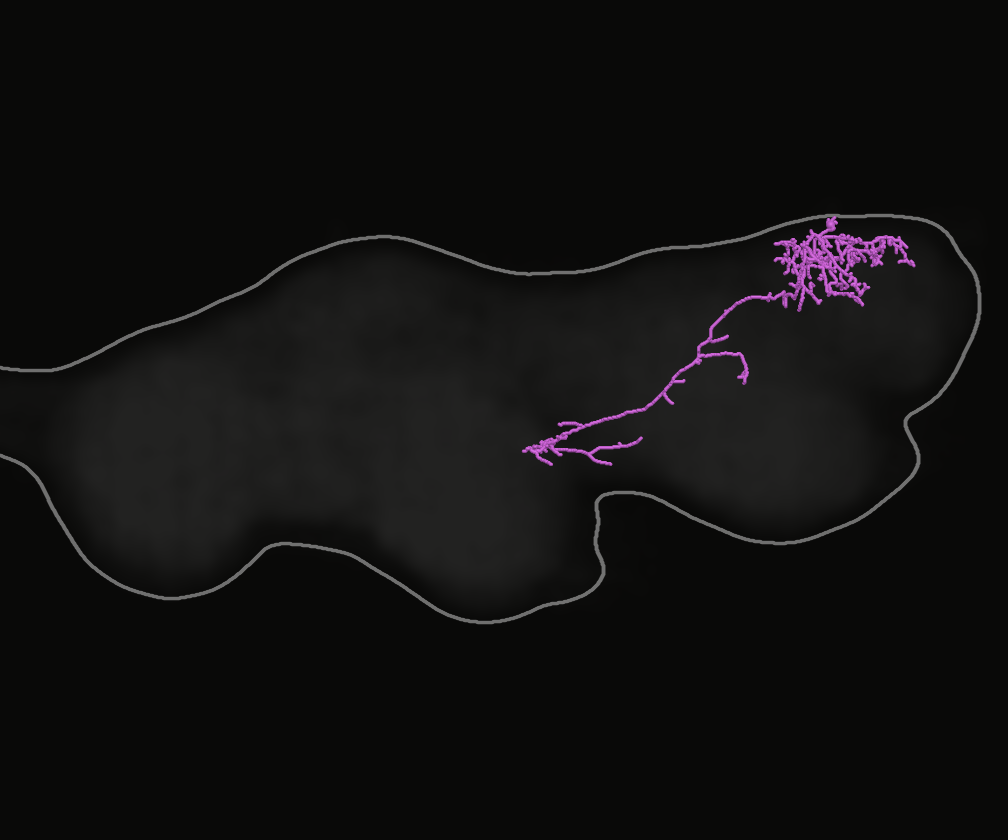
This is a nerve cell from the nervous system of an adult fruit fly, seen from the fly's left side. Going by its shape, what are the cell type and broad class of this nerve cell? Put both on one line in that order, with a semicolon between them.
INXXX280; nerve-cord intrinsic neuron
